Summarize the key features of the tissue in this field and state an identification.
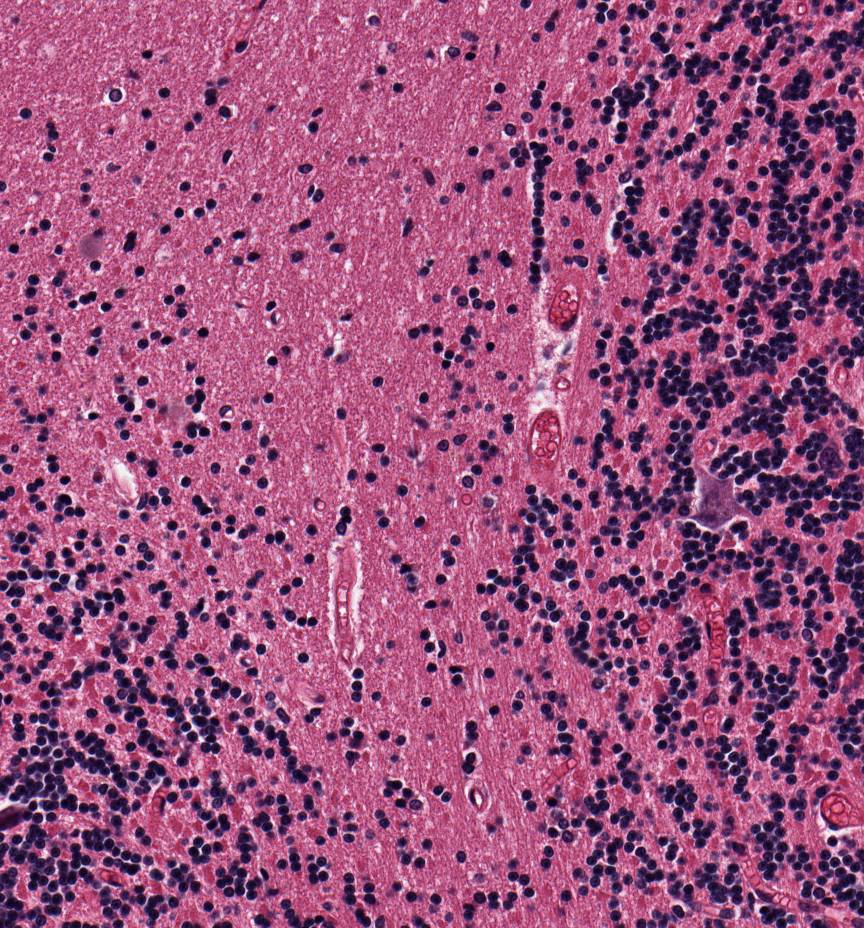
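Follow the band of pale pink fibrillary tissue from the upper left toward the bottom centre: its nuclei are sparse, and its fine fibres run mainly along its length. Densely cellular zones flank it. Those on the right and lower left are packed with small, round, dark granule-cell nuclei with scant cytoplasm, and small irregular pink cell-free islands are scattered among the nuclei. This is cerebellum.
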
